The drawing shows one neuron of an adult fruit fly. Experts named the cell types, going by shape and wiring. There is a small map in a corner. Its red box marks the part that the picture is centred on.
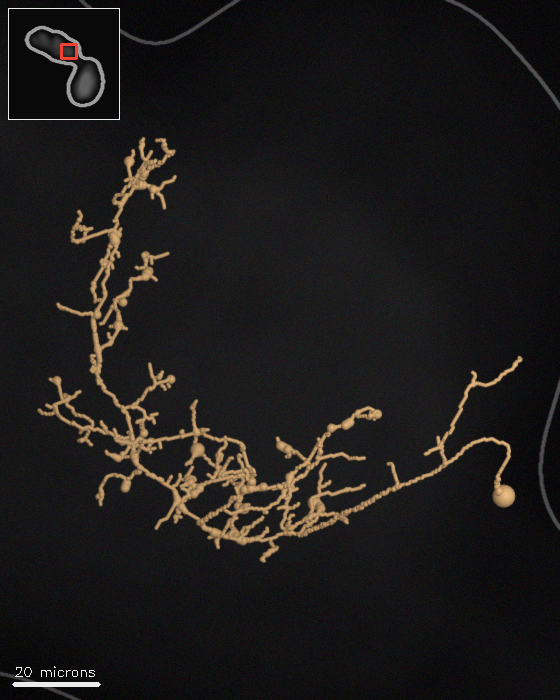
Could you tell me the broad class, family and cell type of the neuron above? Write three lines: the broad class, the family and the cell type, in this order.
nerve-cord intrinsic neuron
hemilineage 08A
IN08A034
